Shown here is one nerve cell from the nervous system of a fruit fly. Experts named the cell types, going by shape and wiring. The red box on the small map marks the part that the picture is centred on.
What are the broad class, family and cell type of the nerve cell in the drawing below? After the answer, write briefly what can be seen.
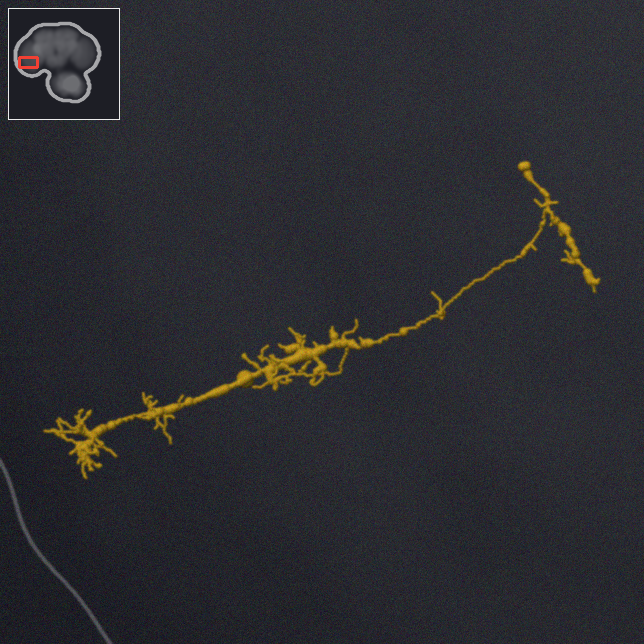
This is an optic-lobe intrinsic neuron. The family is T. Its cell type is T2. Dozens of branch ends can be seen. As drawn here it is wider than it is tall.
